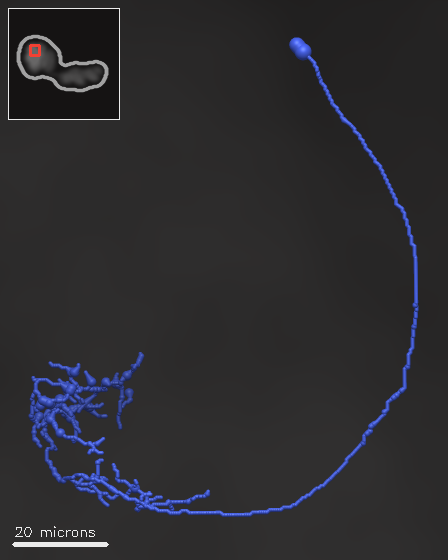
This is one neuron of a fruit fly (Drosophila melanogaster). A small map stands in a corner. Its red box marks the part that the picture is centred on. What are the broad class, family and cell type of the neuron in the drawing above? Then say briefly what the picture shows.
Its broad class is central-brain intrinsic neuron. The name of its family is class CX. Its cell type is vDeltaI_b. From top to bottom in the picture it spans about 100 microns. In this view it is about as wide as it is tall.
